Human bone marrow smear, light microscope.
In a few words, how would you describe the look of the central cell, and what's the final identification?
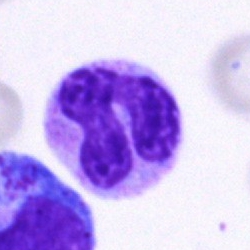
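The nucleus is bent into a curve with two broad lobes, and its chromatin is dark purple and coarsely clumped. Pale pinkish-lilac cytoplasm is speckled with fine pinkish granules. This is a band neutrophil.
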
